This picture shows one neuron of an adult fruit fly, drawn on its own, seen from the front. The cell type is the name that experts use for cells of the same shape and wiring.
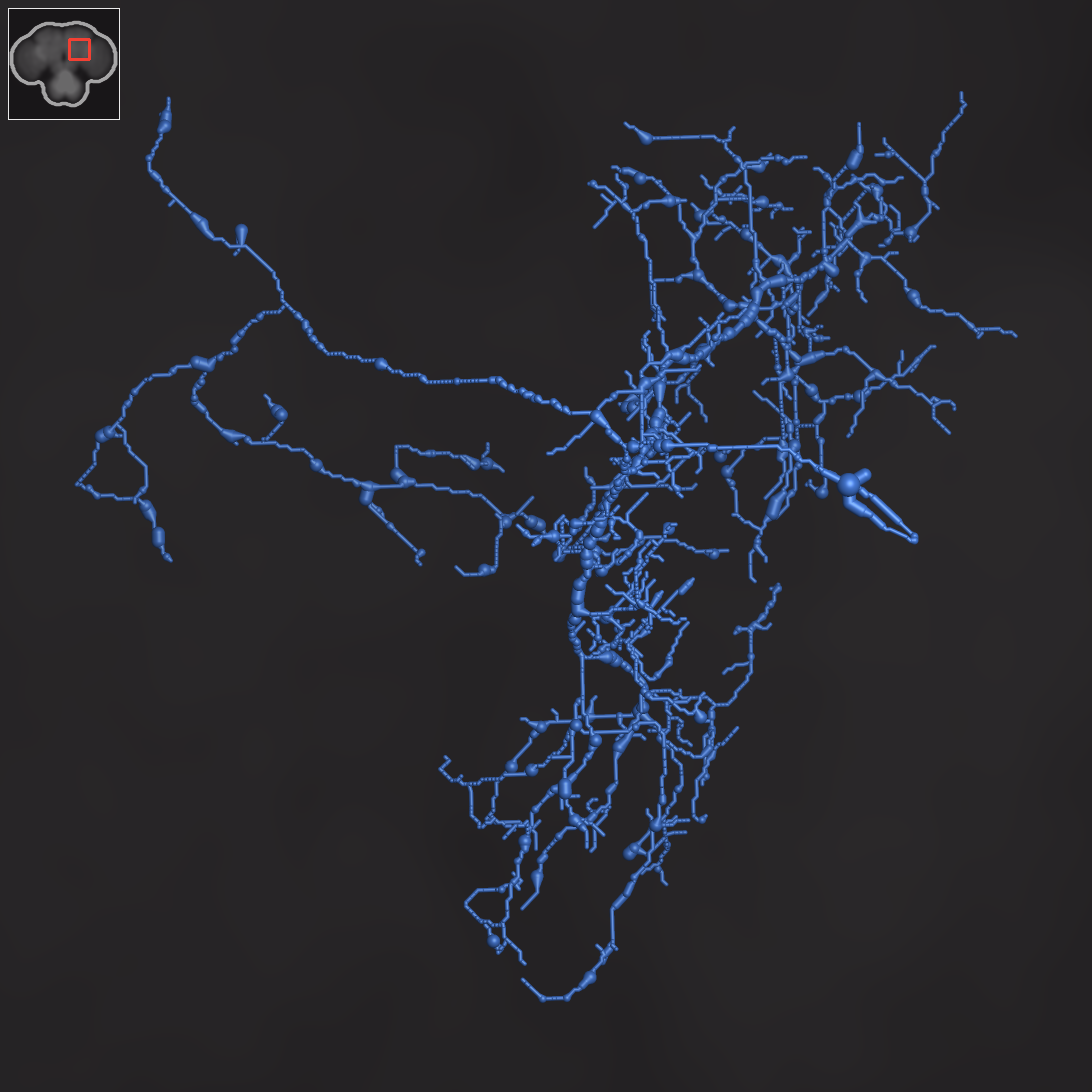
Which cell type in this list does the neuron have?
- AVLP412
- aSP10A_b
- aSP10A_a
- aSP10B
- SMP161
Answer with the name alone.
aSP10B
